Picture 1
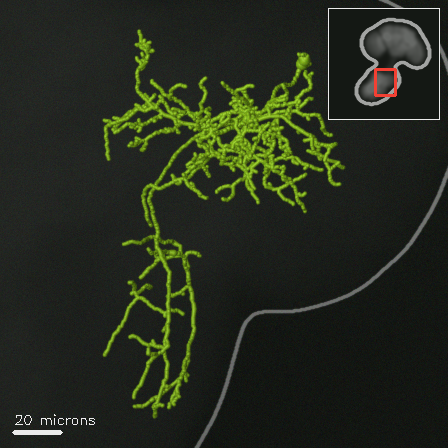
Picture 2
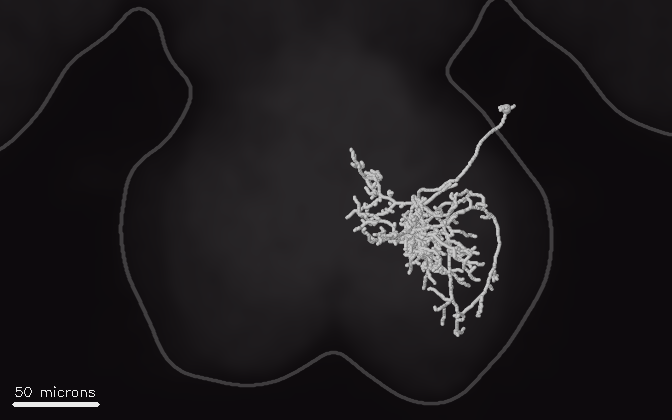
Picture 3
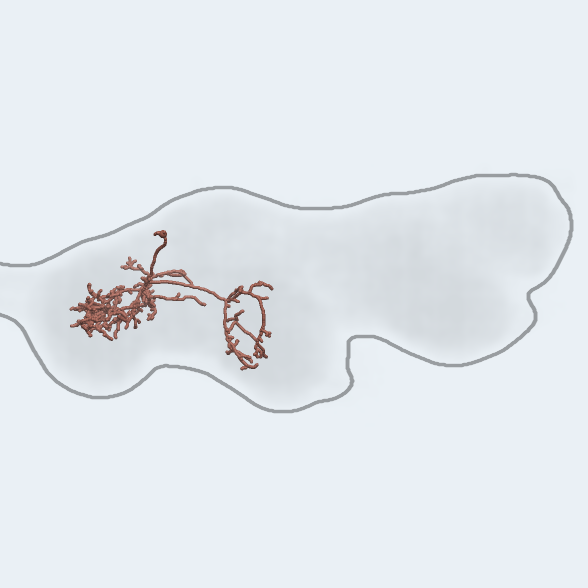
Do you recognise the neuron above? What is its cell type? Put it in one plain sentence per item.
The cell type is IN11A003.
